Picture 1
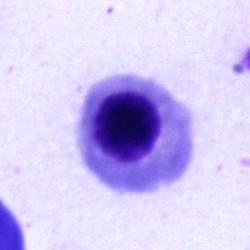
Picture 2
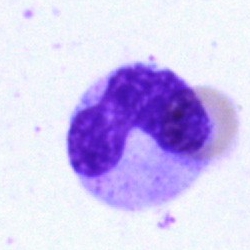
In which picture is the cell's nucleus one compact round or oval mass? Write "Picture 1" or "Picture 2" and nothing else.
Picture 1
